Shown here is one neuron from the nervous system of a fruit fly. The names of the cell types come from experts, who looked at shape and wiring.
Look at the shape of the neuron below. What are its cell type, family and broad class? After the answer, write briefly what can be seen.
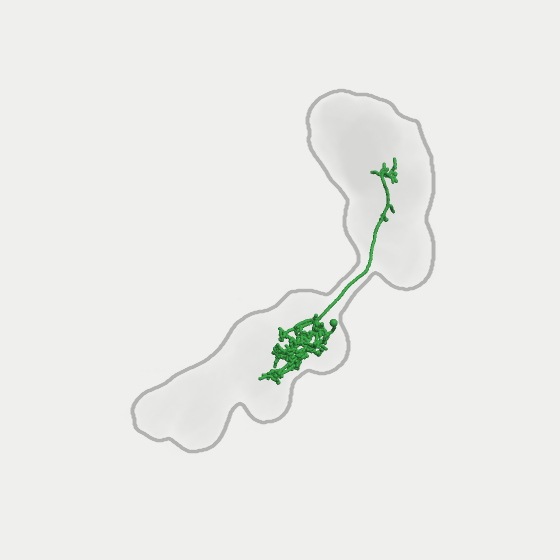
Its cell type is AN08B049. Its family is hemilineage 08B. Its broad class is ascending neuron. The cell body is in the middle of the picture. In this view it is taller than it is wide.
